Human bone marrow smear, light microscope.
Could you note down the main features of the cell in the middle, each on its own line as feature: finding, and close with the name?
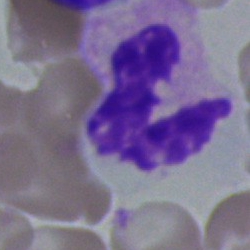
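Nucleus: irregular and bent, two arms enclosing a notch open to the right
Chromatin: dark purple, coarsely clumped, a few small paler spots
Cytoplasm: pale lilac-pink
Granularity: faint and fine only
Name: segmented neutrophil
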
